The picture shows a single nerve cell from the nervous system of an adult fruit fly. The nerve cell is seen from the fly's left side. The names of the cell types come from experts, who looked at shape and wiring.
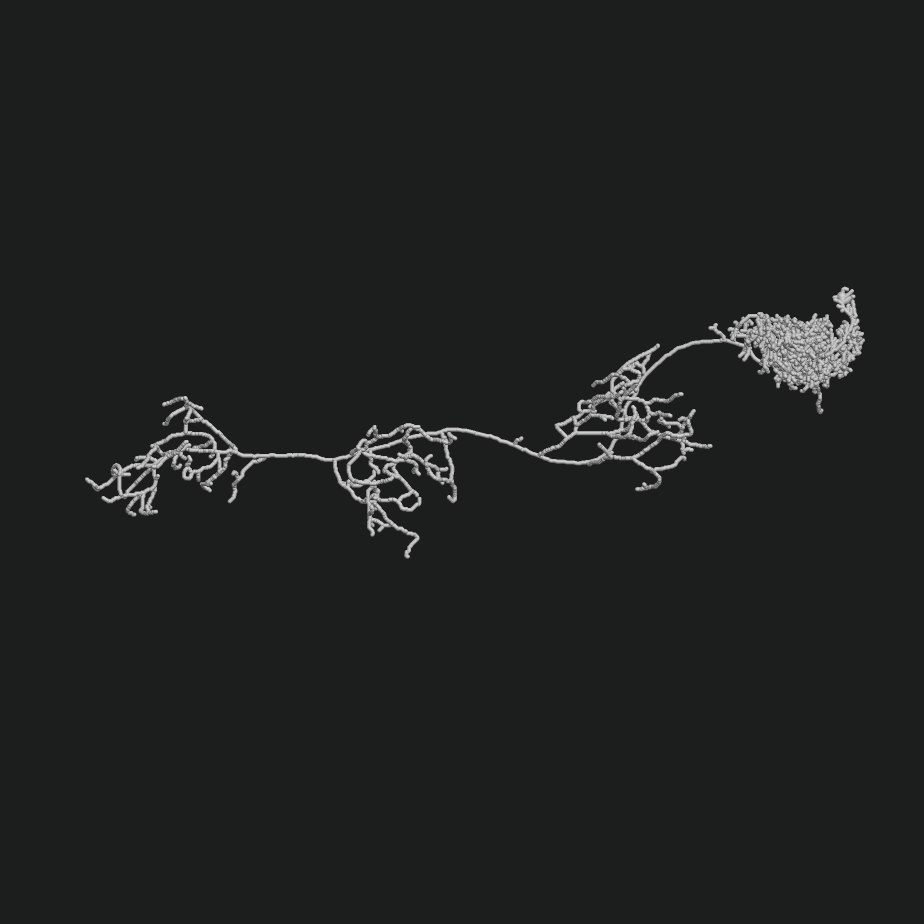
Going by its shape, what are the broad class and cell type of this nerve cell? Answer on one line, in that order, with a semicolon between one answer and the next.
nerve-cord intrinsic neuron; INXXX025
